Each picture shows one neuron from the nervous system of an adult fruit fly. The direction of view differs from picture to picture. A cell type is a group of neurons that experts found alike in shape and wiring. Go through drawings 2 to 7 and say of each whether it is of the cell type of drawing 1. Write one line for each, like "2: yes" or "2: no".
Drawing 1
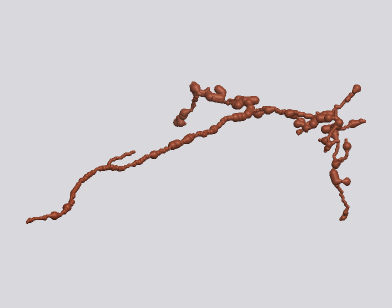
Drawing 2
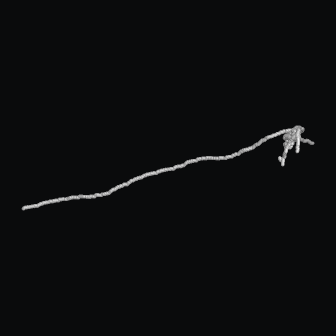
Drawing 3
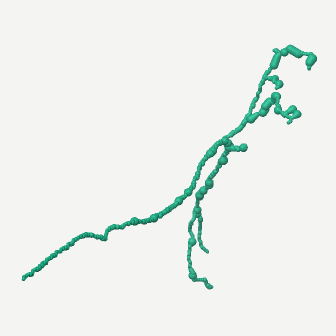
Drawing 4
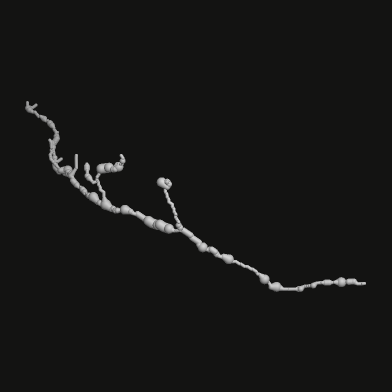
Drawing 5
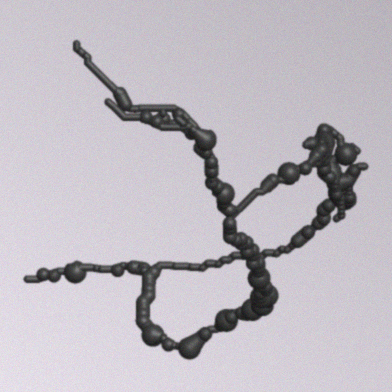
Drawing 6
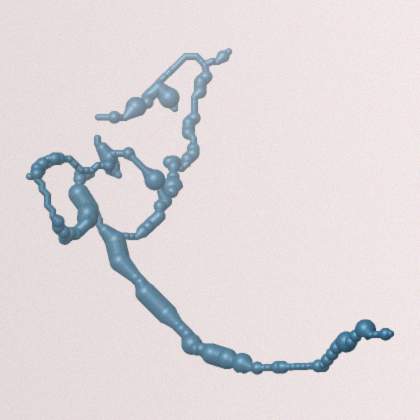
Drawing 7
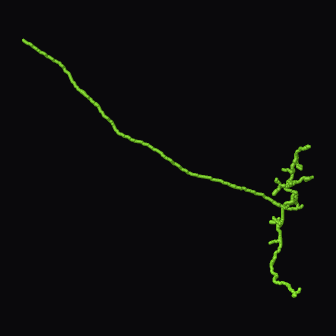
2: yes
3: yes
4: no
5: no
6: no
7: yes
